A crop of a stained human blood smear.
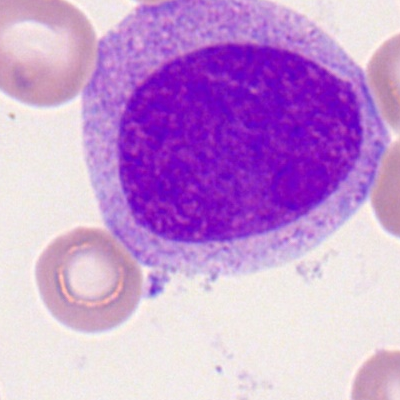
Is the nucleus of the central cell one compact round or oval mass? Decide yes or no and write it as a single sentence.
Yes, the cell has a nucleus shaped as one compact round or oval mass.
